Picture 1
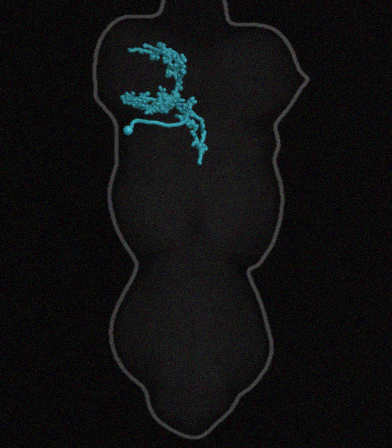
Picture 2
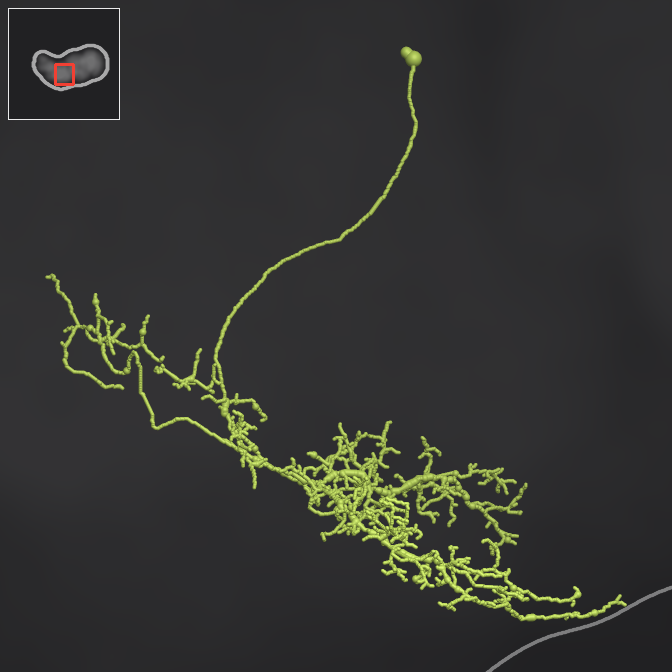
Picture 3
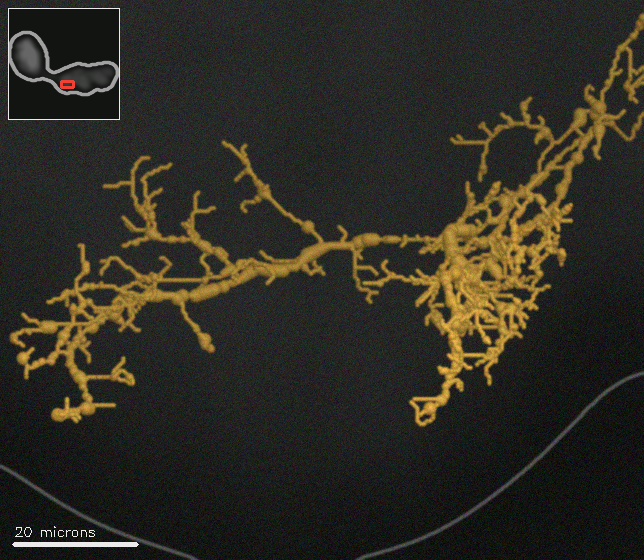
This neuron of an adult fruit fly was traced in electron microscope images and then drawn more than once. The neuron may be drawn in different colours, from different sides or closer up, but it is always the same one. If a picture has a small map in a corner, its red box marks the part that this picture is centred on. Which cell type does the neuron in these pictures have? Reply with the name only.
IN23B034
